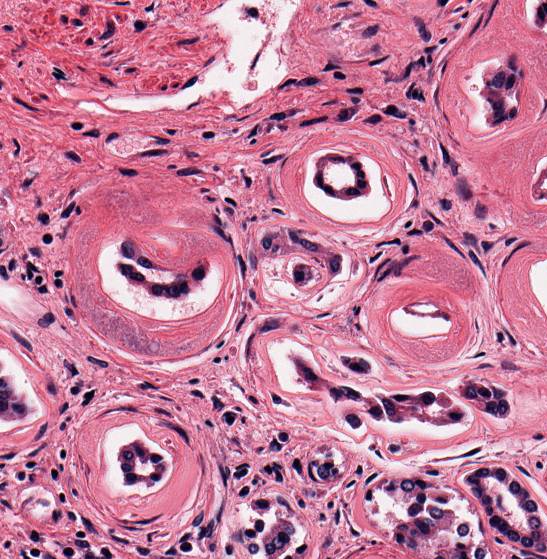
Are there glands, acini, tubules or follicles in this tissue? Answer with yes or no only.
Yes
